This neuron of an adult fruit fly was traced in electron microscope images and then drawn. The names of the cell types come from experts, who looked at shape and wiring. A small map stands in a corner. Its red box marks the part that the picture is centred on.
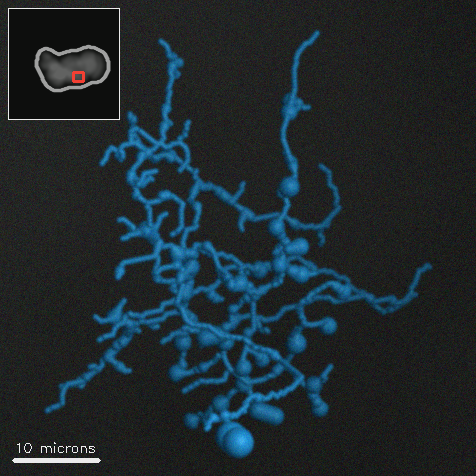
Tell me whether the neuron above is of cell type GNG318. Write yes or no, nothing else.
no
